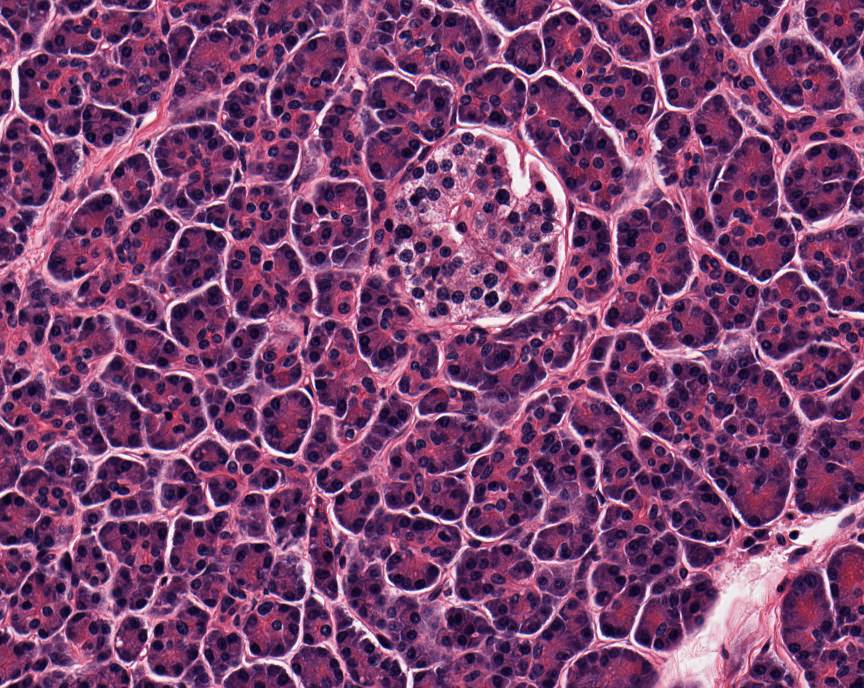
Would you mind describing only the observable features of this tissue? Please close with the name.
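Closely packed small rounded acini fill nearly the whole field. Acinar cells have round nuclei toward the base of each acinus, away from its centre; their cytoplasm is pink centrally and purple peripherally. In the upper centre, one rounded cluster of cells stains much paler than the surrounding acini. This tissue is pancreas.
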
